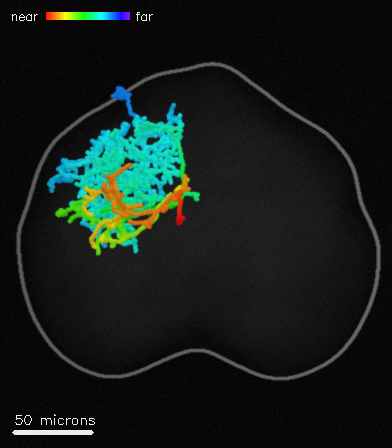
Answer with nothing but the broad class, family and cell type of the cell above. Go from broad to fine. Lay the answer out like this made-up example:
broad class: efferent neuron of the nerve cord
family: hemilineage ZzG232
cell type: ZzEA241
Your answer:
broad class: ascending neuron
family: hemilineage 12A
cell type: AN12A003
